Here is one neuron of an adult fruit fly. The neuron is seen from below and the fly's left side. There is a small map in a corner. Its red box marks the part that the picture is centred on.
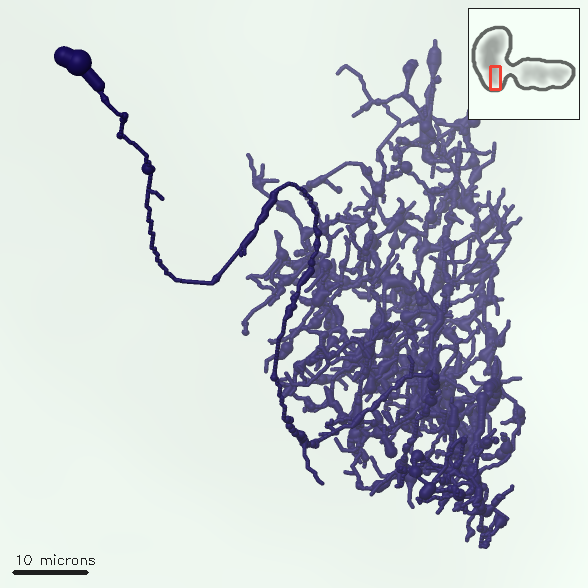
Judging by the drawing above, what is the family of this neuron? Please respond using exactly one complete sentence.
Under family Pm sits this neuron.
